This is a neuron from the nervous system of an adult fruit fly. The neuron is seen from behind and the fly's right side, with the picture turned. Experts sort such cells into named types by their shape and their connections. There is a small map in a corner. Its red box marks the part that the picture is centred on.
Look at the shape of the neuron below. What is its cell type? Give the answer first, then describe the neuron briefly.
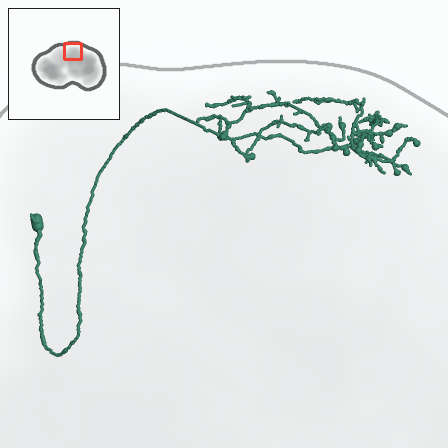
Its cell type is CB4138. It is a central-brain intrinsic neuron. The cell body is on the left of the picture. As drawn here it is wider than it is tall.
